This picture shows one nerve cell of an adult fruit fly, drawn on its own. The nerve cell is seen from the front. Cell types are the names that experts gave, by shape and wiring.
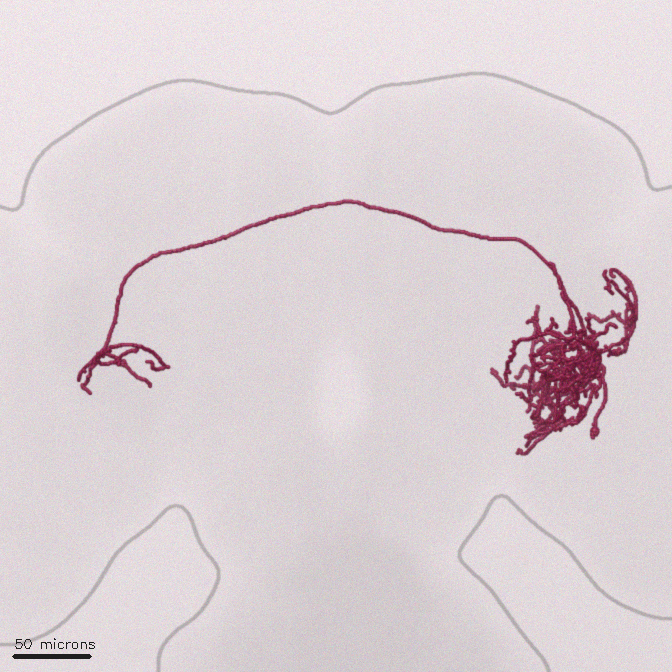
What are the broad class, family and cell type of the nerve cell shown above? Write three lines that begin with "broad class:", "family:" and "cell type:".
broad class: central-brain intrinsic neuron
family: hemilineage VLPl&p2_lateral
cell type: AVLP112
